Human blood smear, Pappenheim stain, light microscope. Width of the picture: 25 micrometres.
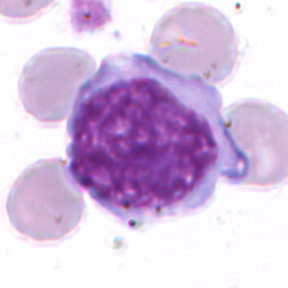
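Plasma cell. Look first at the outline: irregular and somewhat angular rather than smoothly round. The chromatin is coarse and clumped, with lighter spaces between the clumps. A pale greyish-blue rim of cytoplasm is widest on the upper right side of the nucleus.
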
